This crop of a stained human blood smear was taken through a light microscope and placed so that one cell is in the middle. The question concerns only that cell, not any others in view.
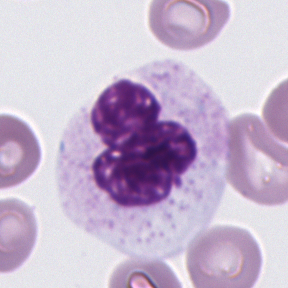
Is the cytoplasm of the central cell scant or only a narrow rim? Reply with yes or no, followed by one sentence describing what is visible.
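No. The cytoplasm is abundant and very pale lilac-grey.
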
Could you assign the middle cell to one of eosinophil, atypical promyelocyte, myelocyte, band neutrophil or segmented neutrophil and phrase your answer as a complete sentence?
The cell at the middle of the crop is recognized as a segmented neutrophil.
